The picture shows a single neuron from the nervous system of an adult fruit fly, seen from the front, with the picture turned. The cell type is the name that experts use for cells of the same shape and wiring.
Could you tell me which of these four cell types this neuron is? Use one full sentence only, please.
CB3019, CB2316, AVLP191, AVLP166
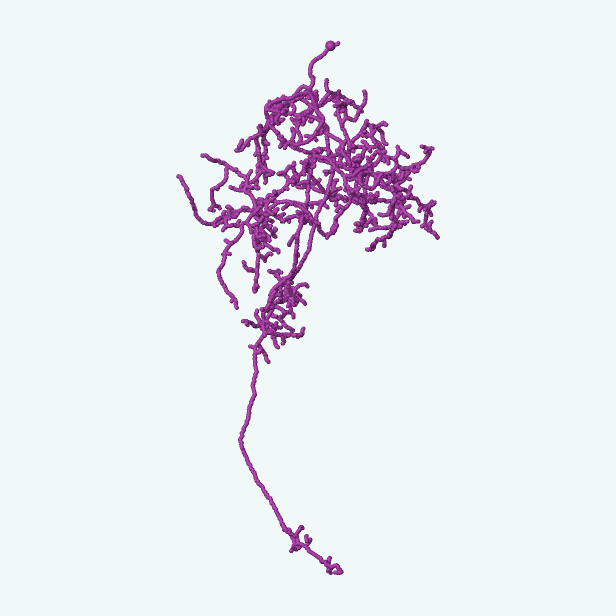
In the scheme of cell types, this neuron is CB3019.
